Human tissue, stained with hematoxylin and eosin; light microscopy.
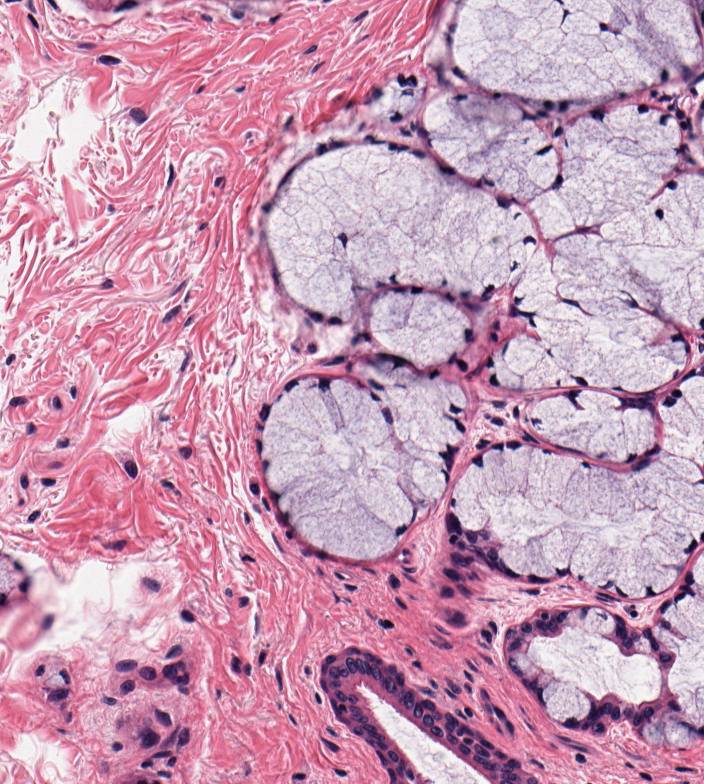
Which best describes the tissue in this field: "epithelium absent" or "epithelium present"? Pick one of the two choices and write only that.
Epithelium present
